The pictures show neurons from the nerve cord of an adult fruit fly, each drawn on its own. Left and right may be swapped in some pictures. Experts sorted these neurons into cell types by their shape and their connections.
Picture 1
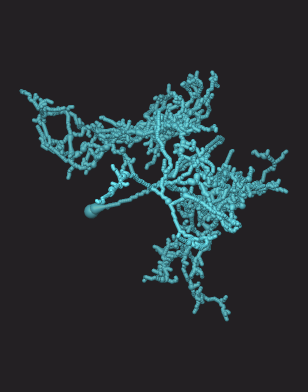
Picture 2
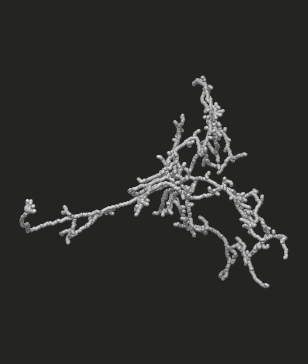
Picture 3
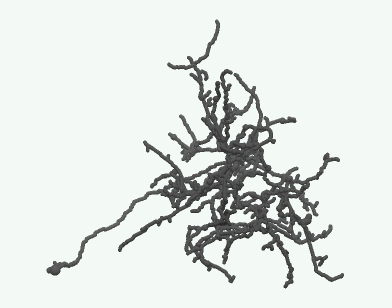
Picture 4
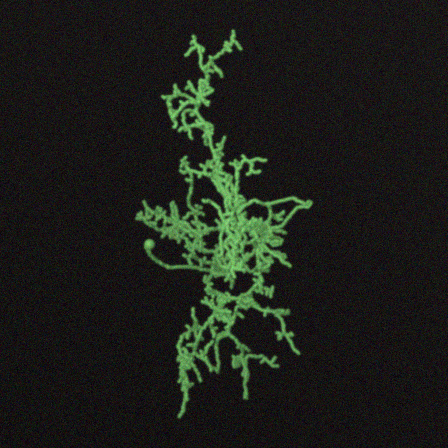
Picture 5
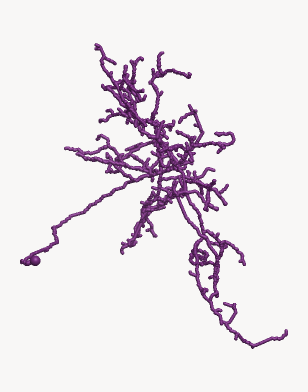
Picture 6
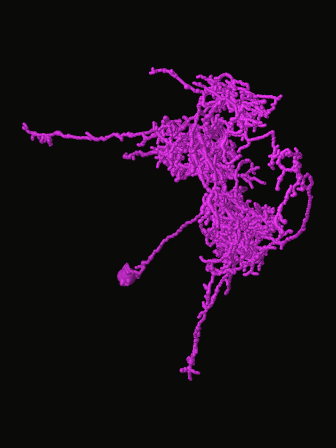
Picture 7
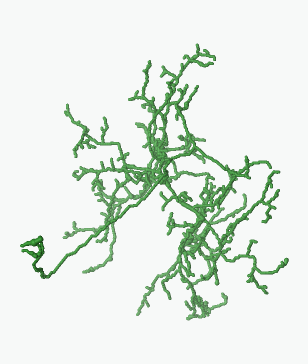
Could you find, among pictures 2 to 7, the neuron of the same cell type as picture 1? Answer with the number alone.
4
